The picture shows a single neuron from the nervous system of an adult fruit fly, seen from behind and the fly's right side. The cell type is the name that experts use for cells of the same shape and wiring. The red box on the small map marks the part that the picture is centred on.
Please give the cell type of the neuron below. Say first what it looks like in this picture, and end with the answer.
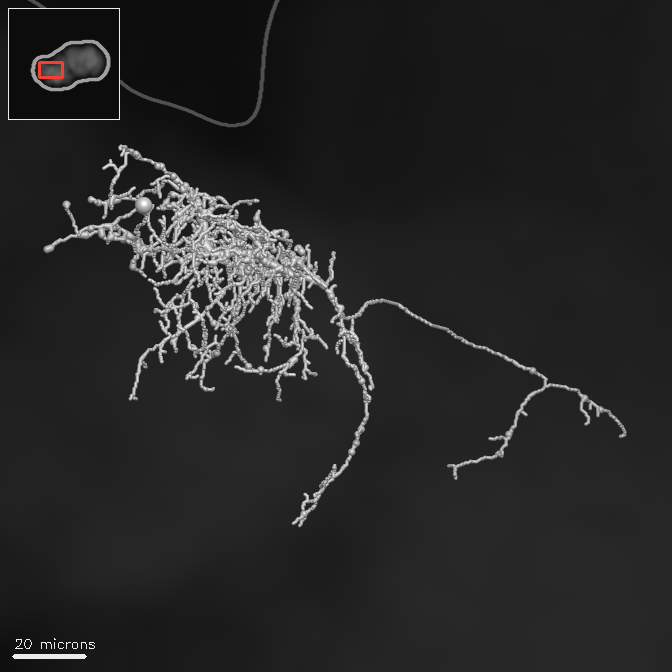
From left to right in the picture it spans about 170 microns. In this view it is wider than it is tall. It is a nerve-cord intrinsic neuron. The cell type is INXXX159.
